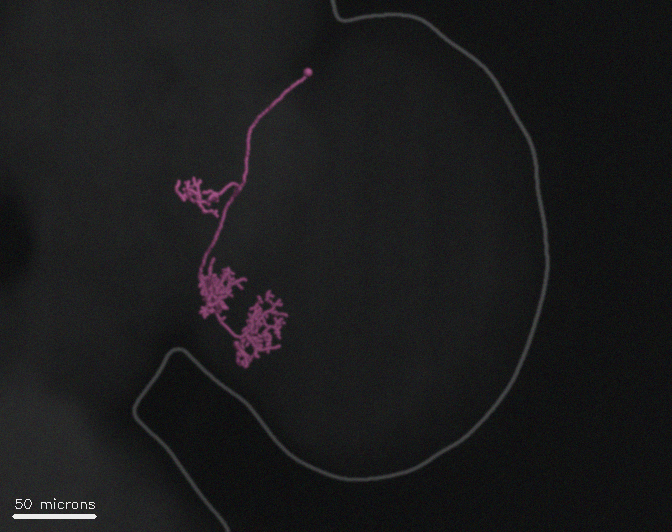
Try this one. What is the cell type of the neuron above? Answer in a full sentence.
The cell type is LPLC2.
